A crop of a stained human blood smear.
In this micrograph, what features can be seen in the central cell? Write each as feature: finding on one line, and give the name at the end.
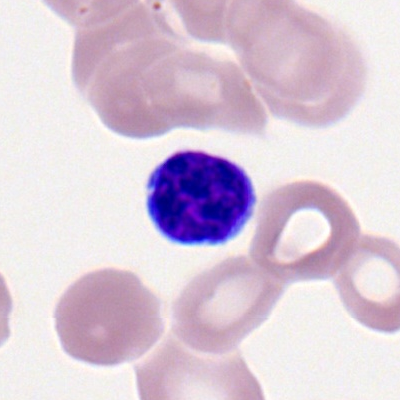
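Outline: round
Chromatin: deep purple, clumped into dark patches
Nucleoli: none visible
Cytoplasm: almost none visible around the nucleus
Name: lymphocyte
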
